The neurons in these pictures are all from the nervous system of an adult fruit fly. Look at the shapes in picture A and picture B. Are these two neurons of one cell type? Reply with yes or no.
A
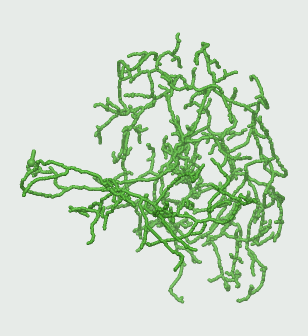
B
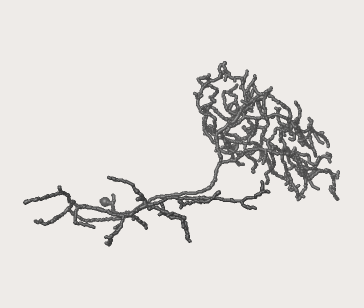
no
